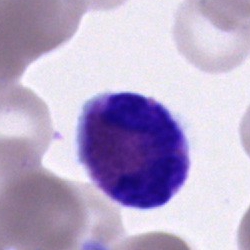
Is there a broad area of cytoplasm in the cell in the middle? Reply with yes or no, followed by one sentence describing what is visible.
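No. Only a very thin rim of pale bluish cytoplasm shows, mainly along the upper left edge.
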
